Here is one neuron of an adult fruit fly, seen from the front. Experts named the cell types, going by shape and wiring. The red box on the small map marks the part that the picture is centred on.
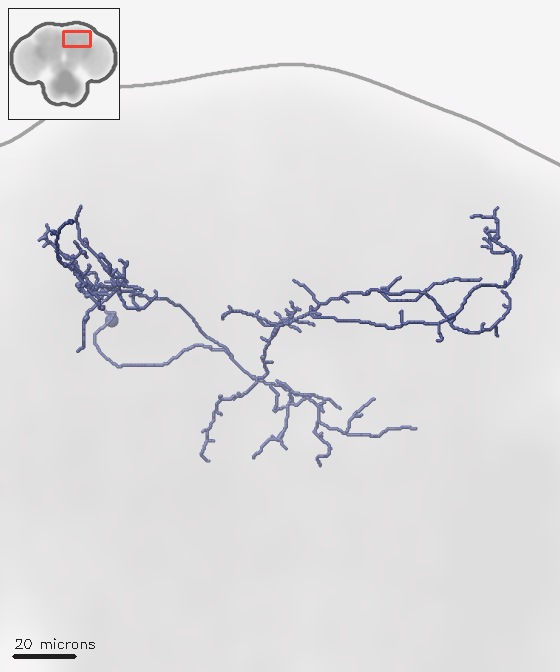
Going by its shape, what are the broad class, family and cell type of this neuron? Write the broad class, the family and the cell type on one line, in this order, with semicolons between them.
central-brain intrinsic neuron; hemilineage DM3_dorso_lateral; CB1803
